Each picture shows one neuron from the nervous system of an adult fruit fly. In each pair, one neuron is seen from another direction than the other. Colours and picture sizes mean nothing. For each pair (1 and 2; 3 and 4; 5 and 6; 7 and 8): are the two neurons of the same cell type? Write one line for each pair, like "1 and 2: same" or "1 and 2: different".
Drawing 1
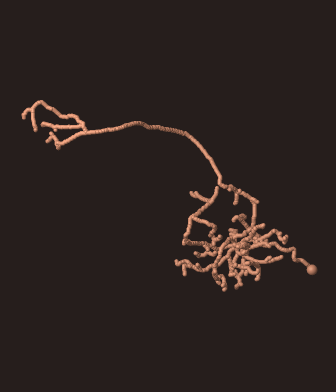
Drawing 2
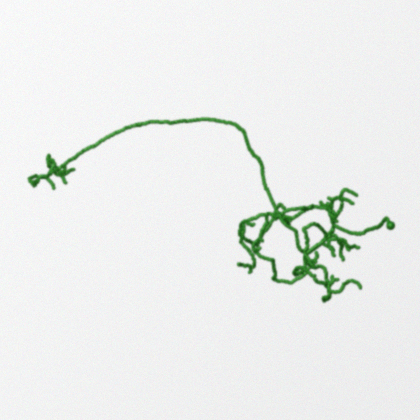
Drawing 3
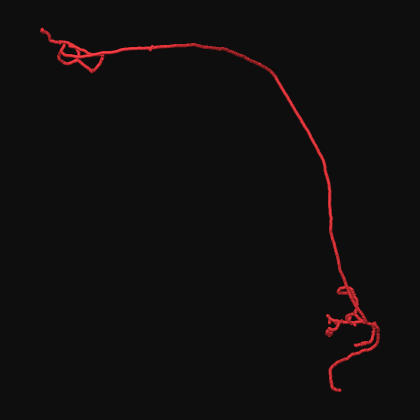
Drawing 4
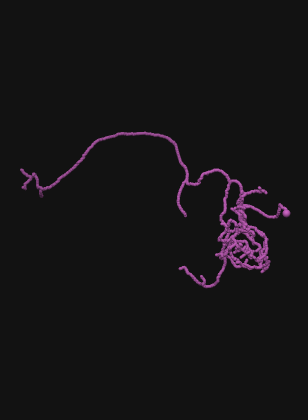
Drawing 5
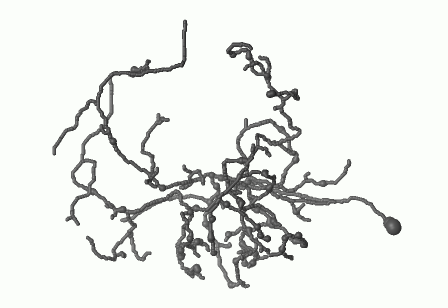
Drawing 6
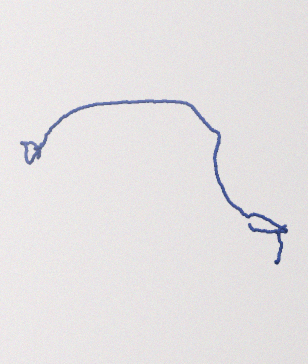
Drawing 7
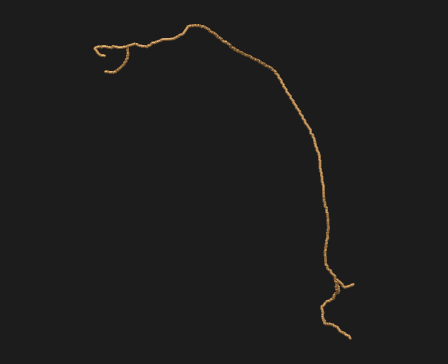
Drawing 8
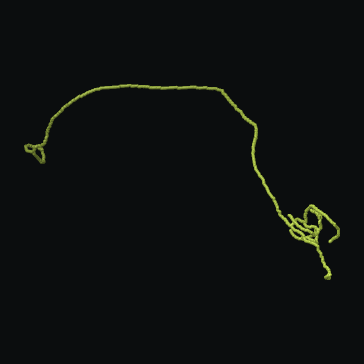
1 and 2: same
3 and 4: different
5 and 6: different
7 and 8: same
